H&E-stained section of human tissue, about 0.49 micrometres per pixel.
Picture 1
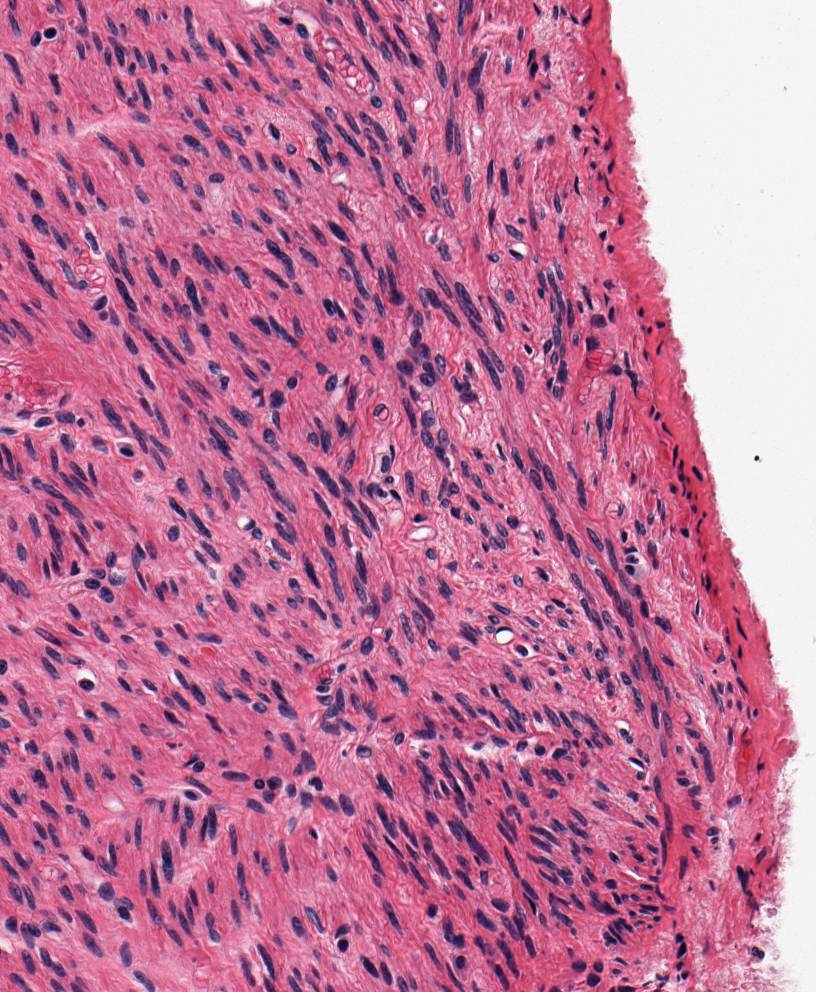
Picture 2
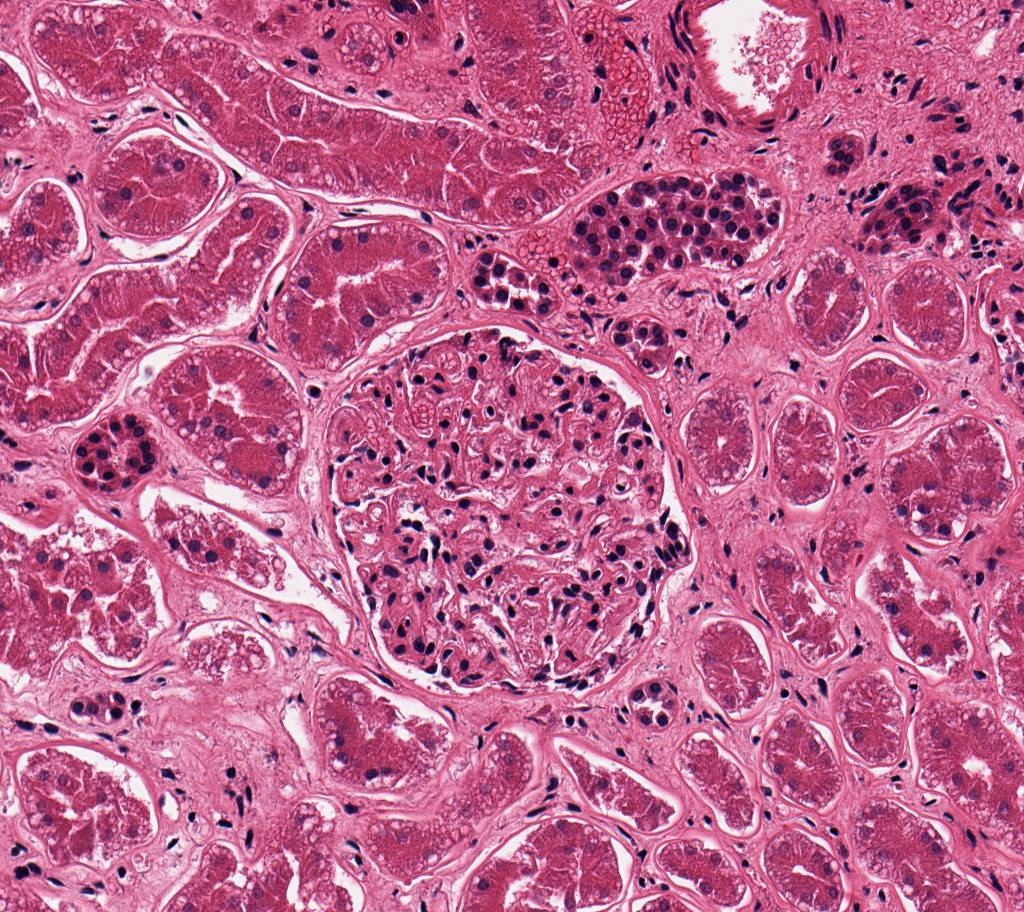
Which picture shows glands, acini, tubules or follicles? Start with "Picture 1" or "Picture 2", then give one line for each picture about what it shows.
Picture 2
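In picture 1: No glands or epithelial structures are present within the tissue.
In picture 2: A single round glomerulus lies in the centre of the field, surrounded on all sides by sectioned tubules.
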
